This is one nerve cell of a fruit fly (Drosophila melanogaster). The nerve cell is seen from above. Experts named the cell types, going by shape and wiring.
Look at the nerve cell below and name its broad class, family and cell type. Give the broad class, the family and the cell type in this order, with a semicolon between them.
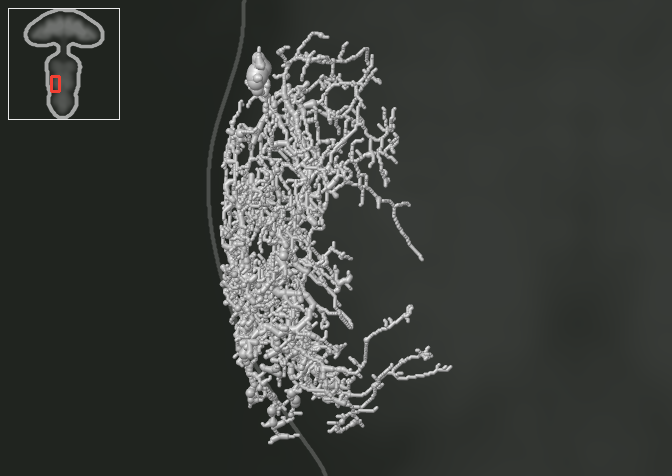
nerve-cord intrinsic neuron; hemilineage 19A; IN19A013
